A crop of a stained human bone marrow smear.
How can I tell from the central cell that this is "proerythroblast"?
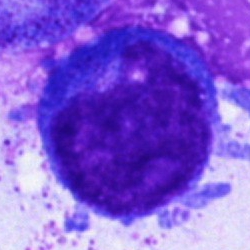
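In this proerythroblast, the outline is roughly round. The chromatin stains dark purple and appears dense, with faint mottling. The cytoplasm forms a thin deep-blue rim, widest at the upper left. A single small pale spot lies near the top of the nucleus.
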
